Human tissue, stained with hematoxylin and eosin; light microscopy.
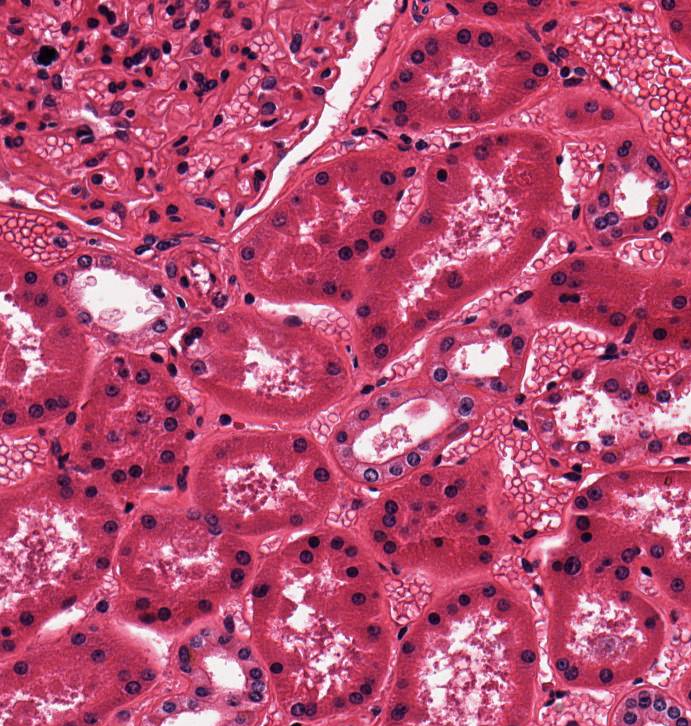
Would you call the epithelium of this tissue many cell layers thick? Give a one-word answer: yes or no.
No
